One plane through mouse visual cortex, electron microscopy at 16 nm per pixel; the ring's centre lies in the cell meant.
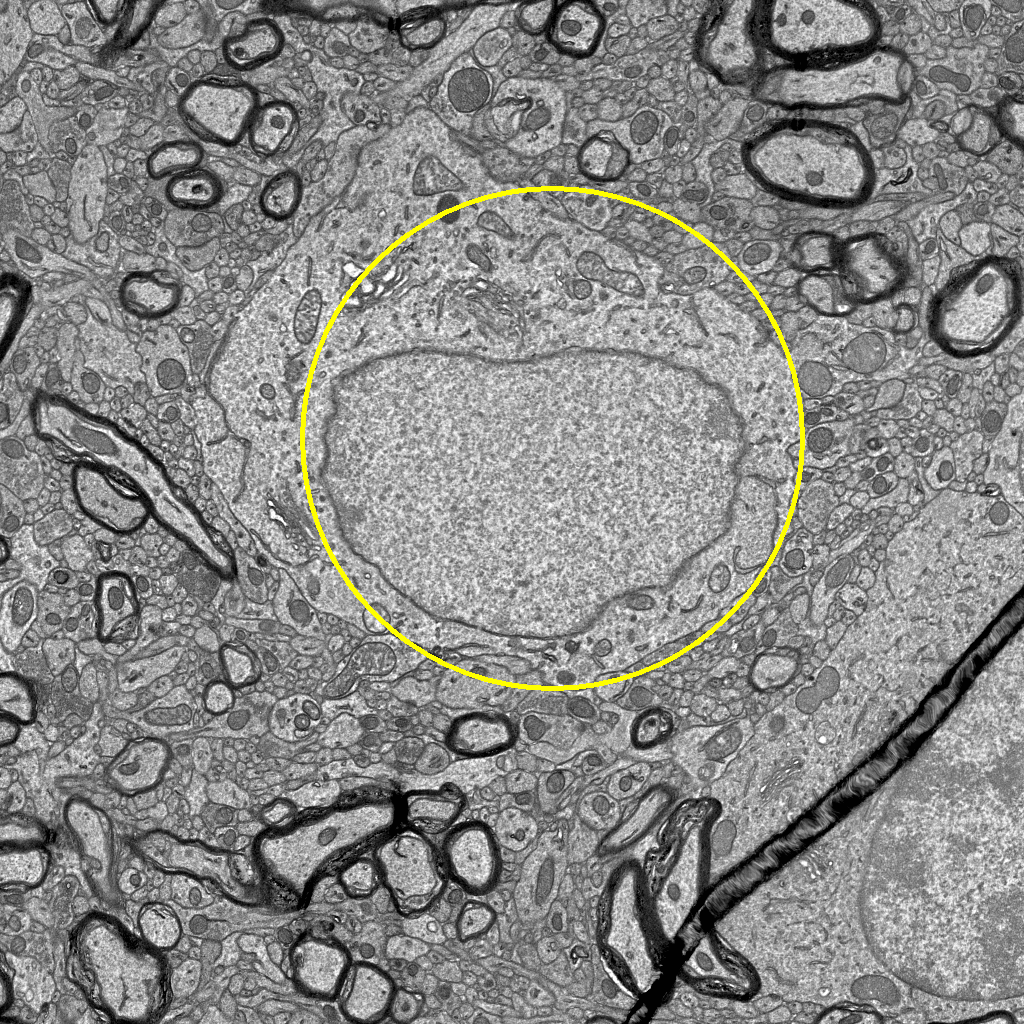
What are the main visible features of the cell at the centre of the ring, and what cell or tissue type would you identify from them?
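The nucleus lies wholly within the ring; it is wider than it is tall, with an irregular, bean-like outline. Its envelope shows only shallow undulations, without deep infoldings. Pale cytoplasm forms a wider band above the nucleus than below it, and in that upper cytoplasm lies a Golgi stack of curved cisternae. The cell is an excitatory neuron.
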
